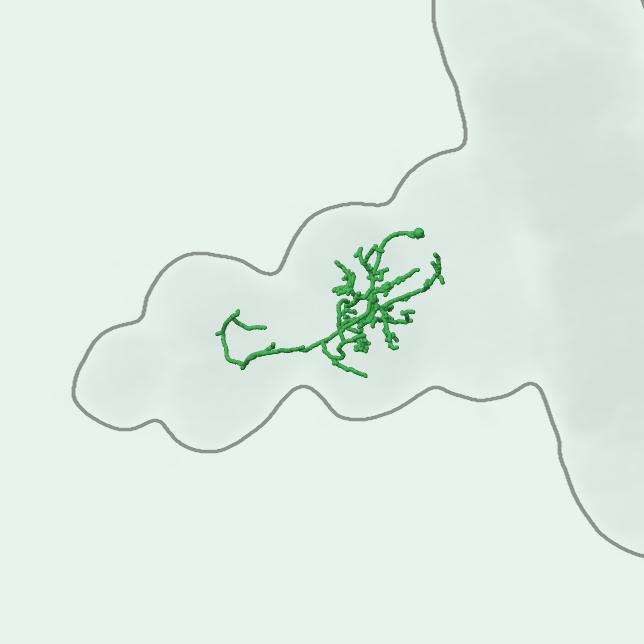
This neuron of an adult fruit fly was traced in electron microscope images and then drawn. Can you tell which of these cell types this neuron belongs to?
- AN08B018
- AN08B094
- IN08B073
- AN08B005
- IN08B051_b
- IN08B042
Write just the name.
IN08B051_b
